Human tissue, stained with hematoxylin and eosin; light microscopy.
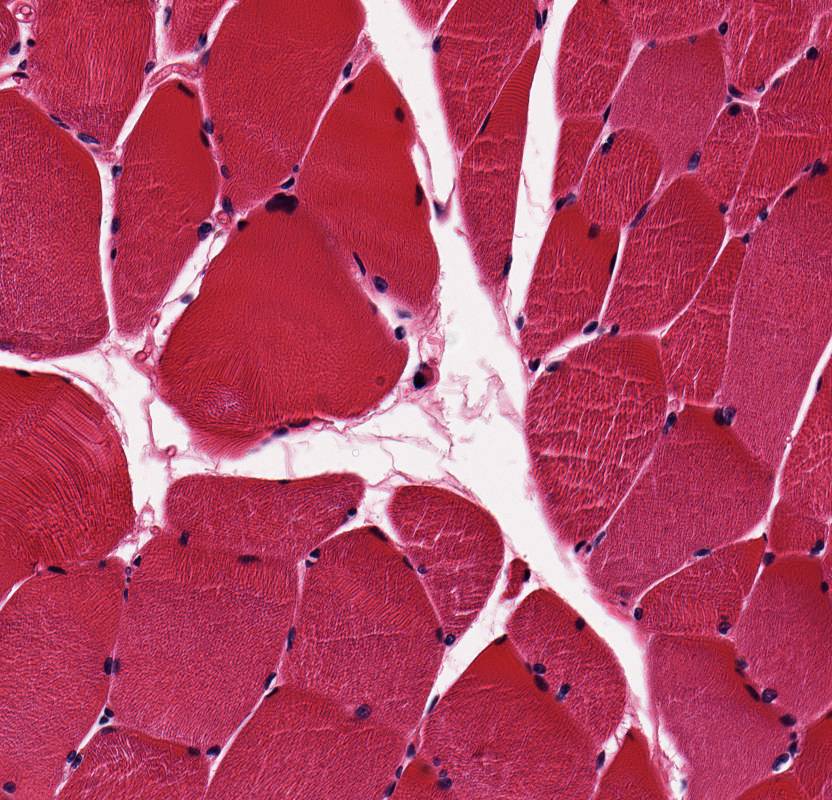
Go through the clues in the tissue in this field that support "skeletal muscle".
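What fits skeletal muscle best is where the nuclei sit: small, dark and flattened, at the edges of the fibres rather than in their centres.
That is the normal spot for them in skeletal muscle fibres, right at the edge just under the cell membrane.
Beyond that, most fibre profiles here are angular and polygonal, with flat sides pressed against their neighbours. The cytoplasm stains deep pink-red throughout, and within a group only thin pale lines of tissue separate neighbouring fibres.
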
